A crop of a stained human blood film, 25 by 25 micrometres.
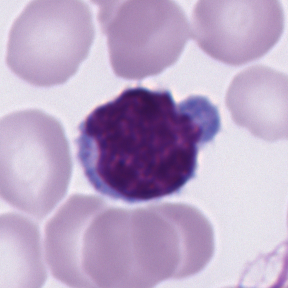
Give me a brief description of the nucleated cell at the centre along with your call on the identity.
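Coarse clumps of dark purple chromatin fill the nucleus, and no nucleoli can be made out. The nucleus measures about 10 micrometres across, within a cell of about 13 by 10 micrometres. Pale blue cytoplasm forms a thin rim, seen mainly along the left and lower-left side of the nucleus. At the upper right of the cell, a small rounded bulge of the same pale blue cytoplasm sticks out. This cell is a typical lymphocyte.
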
